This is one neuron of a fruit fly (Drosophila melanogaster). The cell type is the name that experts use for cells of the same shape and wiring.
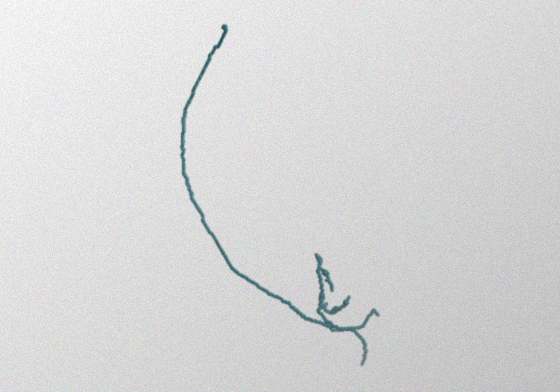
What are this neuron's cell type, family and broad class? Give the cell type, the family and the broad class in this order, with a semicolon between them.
ORN_DM1; class olfactory; sensory neuron entering the brain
